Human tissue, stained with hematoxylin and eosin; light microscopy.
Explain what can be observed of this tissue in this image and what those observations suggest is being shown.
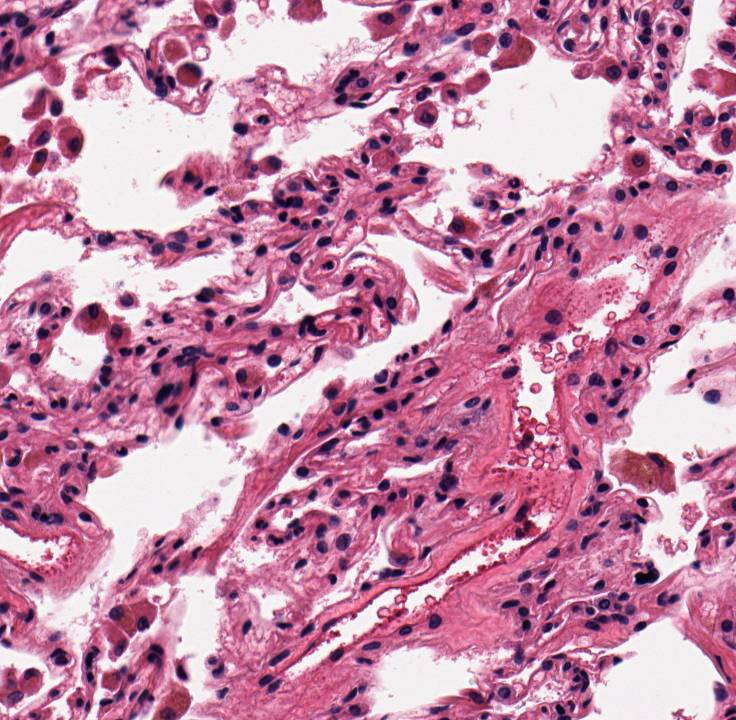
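Irregular, branching tissue strands separate many open spaces of varying size. Nuclei in the strands mostly small, dark, oval to spindle-shaped. Cluster of red blood cells in a narrow space just right of centre. No fat cells anywhere in the field. Tissue: lung.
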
